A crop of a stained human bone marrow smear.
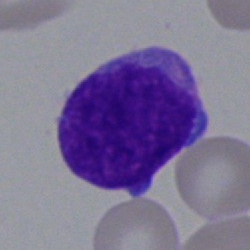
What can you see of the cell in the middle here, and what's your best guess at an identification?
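Let me see: the outline is rounded, and the nucleus takes up nearly the whole cell. I can't find any granules in the cytoplasm. There's also a small blunt bleb sticking out from the bottom edge. This one is a blast.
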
